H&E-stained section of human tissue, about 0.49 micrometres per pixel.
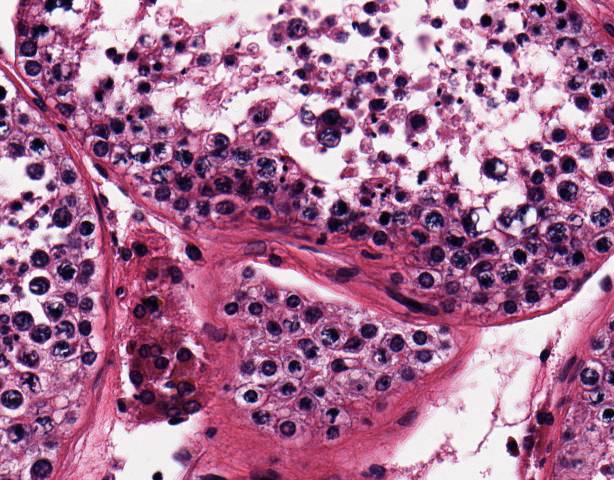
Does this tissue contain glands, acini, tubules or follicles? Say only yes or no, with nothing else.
Yes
